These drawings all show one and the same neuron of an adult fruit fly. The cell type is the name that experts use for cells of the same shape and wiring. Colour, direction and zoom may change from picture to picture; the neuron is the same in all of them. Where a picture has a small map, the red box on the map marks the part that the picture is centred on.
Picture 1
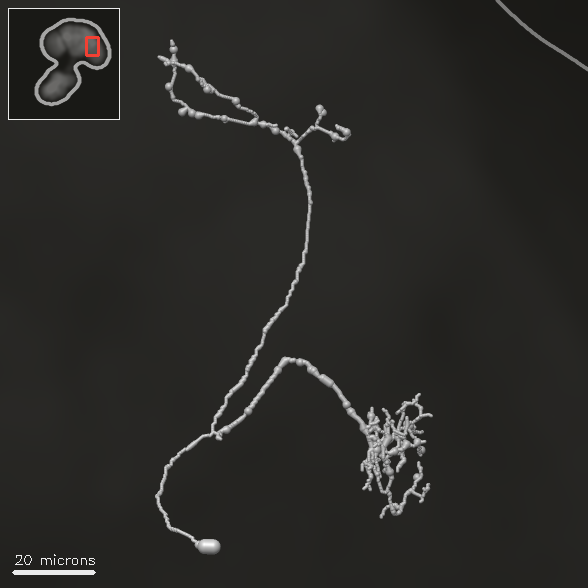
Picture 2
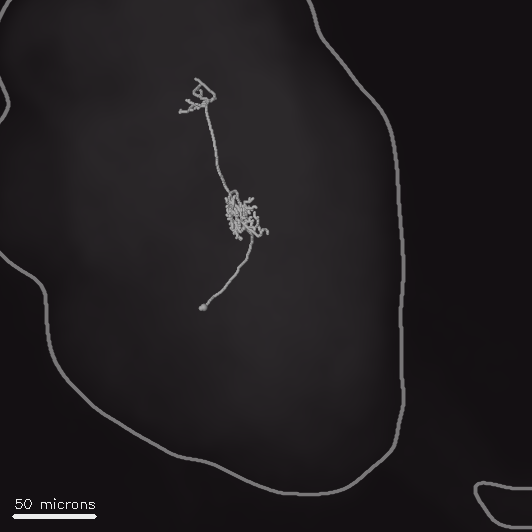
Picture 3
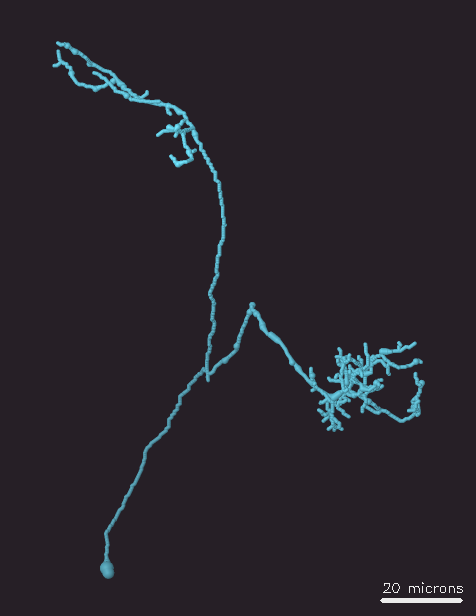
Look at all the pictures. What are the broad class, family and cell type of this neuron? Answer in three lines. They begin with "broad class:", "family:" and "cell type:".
broad class: visual projection neuron
family: hemilineage VPNv2
cell type: LC16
